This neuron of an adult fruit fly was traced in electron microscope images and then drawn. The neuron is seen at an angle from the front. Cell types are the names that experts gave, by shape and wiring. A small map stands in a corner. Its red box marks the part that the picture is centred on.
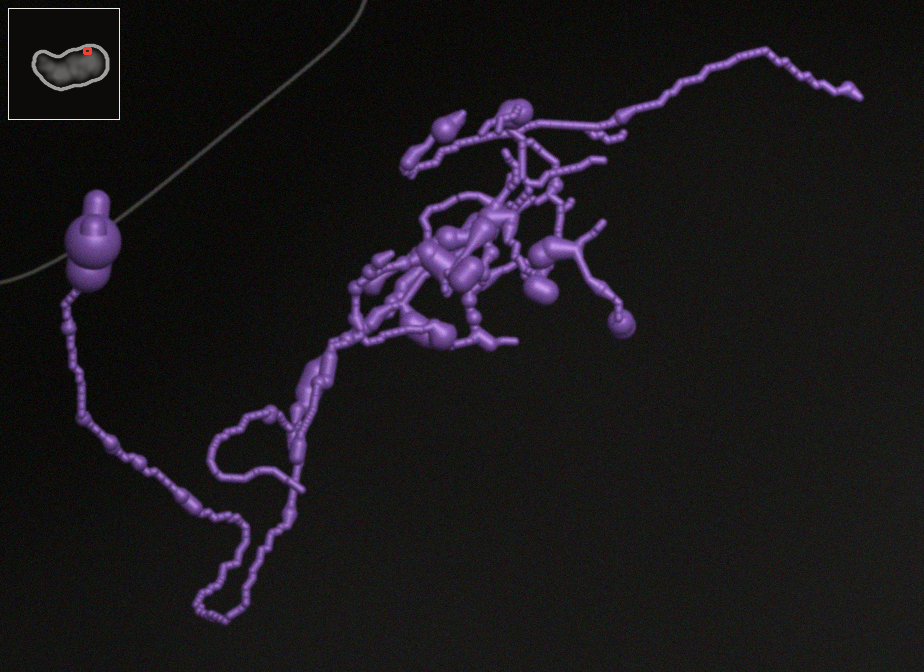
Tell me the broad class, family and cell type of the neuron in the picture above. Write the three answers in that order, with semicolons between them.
central-brain intrinsic neuron; hemilineage SLPpm2; CB1884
